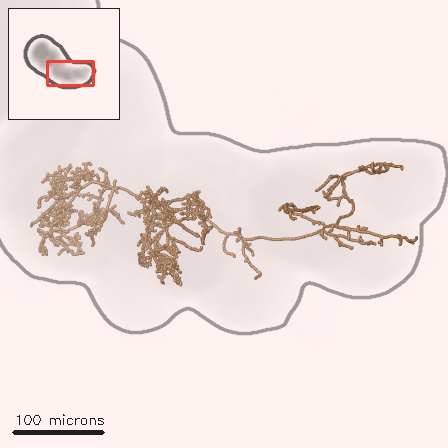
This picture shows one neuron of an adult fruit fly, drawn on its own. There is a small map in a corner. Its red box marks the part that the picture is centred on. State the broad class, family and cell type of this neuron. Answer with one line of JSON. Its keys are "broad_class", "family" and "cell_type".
{"broad_class": "nerve-cord intrinsic neuron", "family": "hemilineage 07B", "cell_type": "IN07B001"}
